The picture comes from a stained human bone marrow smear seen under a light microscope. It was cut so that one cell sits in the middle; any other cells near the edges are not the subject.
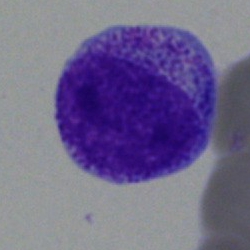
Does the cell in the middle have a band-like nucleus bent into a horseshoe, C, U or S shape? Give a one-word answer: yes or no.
No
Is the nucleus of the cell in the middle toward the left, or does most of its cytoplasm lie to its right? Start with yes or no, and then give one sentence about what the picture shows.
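Yes. The cytoplasm forms a crescent at the upper right of the cell, beside the nucleus.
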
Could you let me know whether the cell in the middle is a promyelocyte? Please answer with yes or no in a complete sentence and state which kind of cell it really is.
Yes, the cell found in the middle is a promyelocyte.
